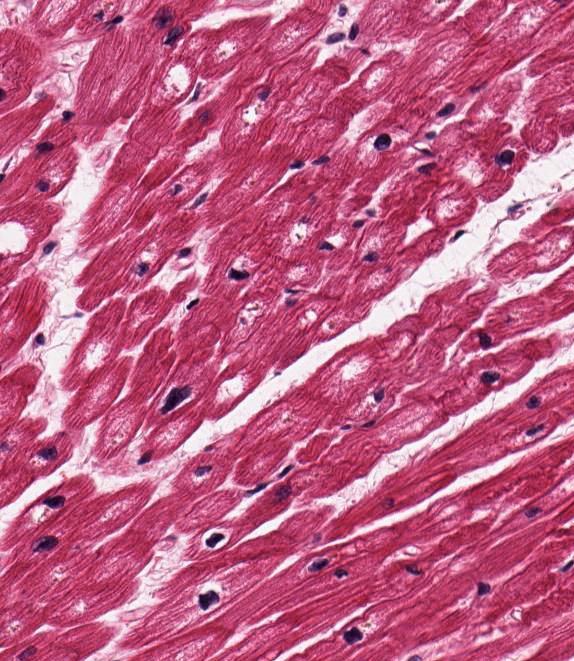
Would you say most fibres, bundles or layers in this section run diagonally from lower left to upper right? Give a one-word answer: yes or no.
Yes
